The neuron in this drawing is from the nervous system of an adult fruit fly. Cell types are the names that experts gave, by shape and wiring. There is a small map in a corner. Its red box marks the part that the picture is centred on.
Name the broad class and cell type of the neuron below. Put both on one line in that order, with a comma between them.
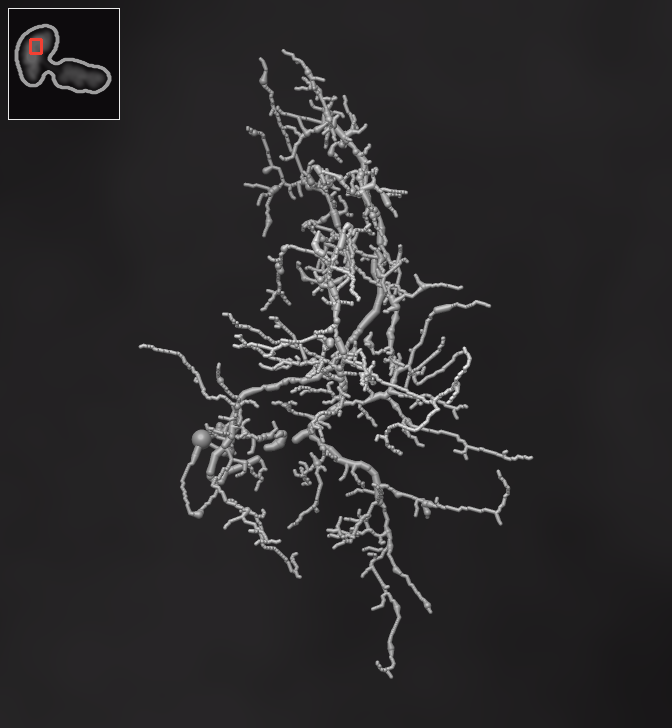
central-brain intrinsic neuron, AVLP614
